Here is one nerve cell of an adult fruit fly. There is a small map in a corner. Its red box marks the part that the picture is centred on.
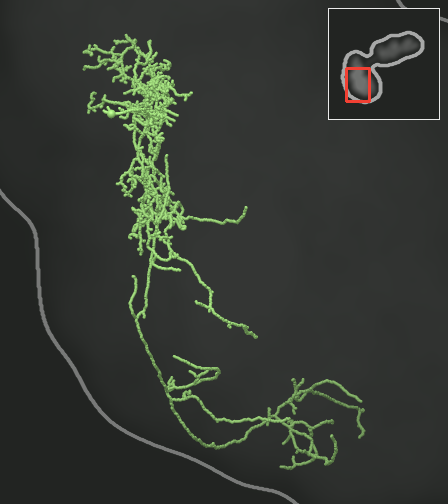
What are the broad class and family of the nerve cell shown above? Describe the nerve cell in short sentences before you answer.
The cell body can be seen at the upper left of the picture. Dozens of branch ends can be seen. Its broad class is central-brain intrinsic neuron. Its family is hemilineage SLPal2.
